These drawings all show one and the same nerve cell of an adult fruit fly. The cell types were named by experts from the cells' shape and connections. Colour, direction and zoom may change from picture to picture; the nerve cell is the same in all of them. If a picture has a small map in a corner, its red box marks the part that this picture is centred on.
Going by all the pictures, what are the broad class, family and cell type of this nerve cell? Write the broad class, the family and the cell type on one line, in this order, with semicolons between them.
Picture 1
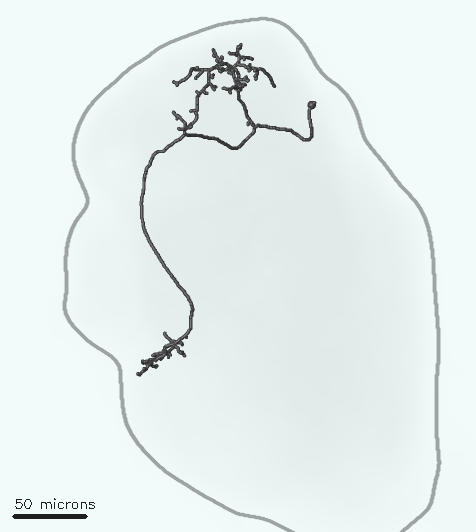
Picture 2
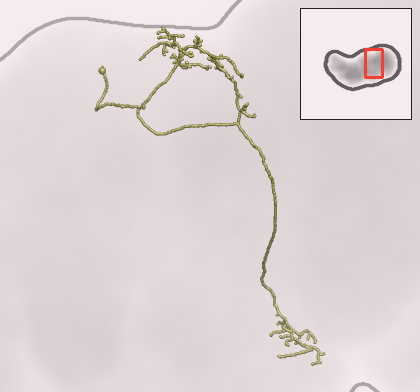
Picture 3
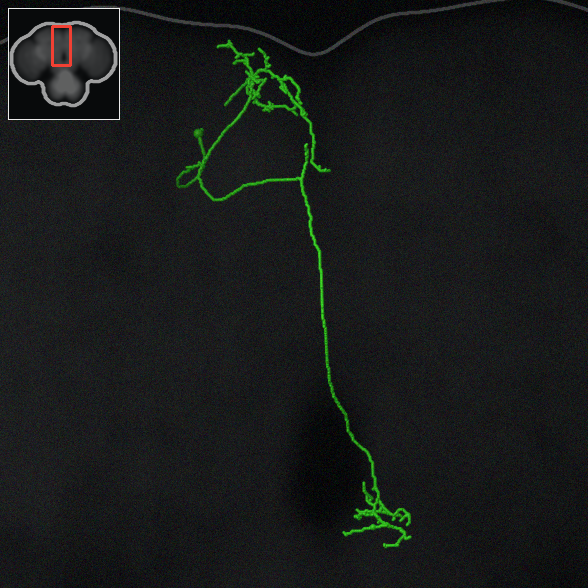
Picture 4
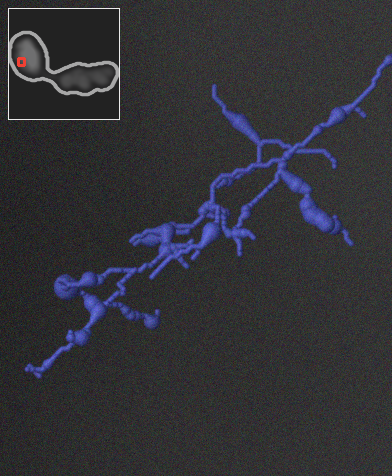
central-brain intrinsic neuron; hemilineage SMPpv1; CB0975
